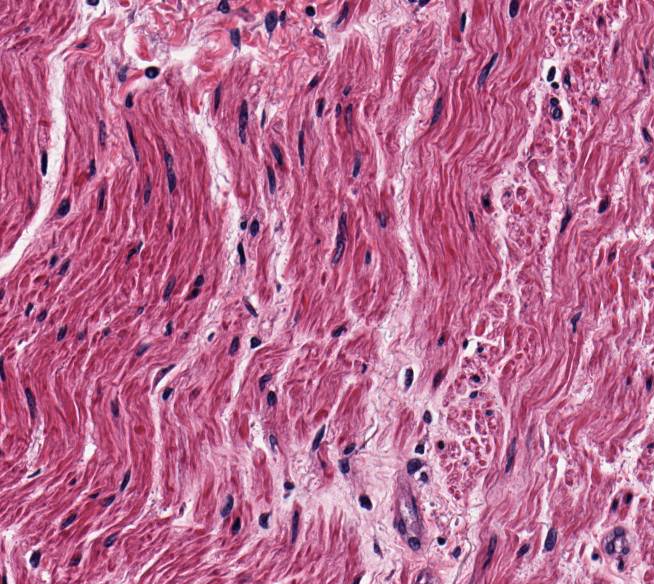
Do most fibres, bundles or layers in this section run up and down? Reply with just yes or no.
Yes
